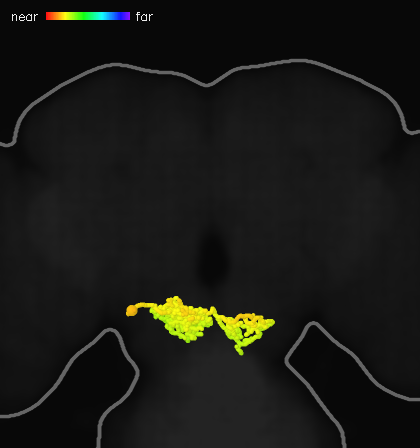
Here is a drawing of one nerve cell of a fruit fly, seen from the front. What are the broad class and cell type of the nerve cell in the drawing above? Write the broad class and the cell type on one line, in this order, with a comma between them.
central-brain intrinsic neuron, GNG083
